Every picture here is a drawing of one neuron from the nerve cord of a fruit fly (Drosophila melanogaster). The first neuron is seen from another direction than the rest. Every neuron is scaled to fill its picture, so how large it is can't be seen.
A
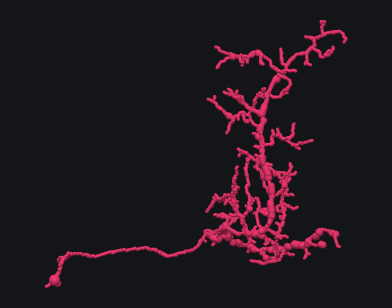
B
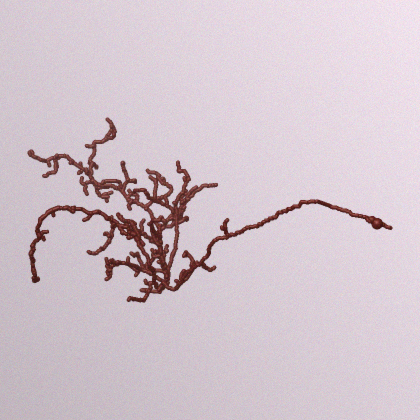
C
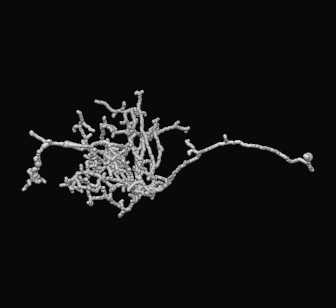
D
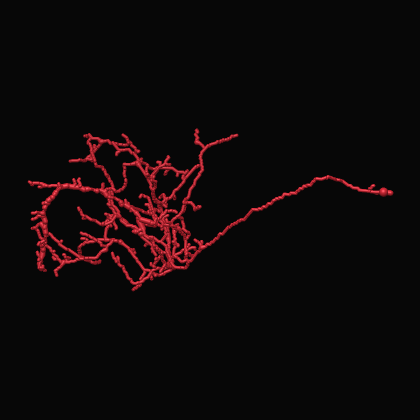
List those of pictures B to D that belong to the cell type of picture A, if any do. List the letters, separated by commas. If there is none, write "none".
B, C, D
